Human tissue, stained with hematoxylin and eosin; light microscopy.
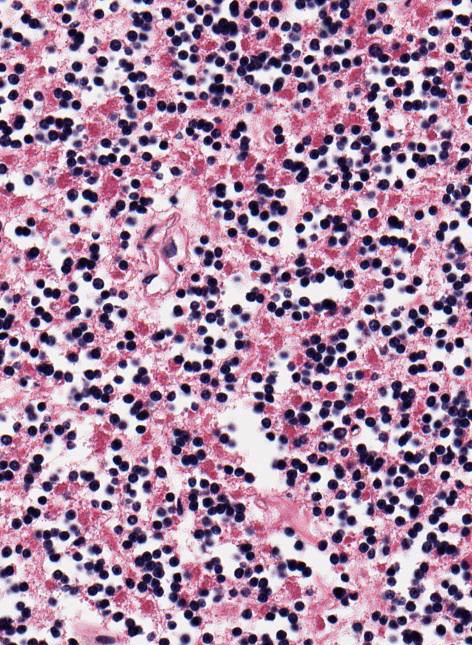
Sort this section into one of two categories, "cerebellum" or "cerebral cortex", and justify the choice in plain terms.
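Cerebellum.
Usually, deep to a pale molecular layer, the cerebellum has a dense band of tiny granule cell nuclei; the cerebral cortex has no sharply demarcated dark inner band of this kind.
Here: nuclei small, round, uniform and darkly stained, with very little cytoplasm around them, matching granule cell nuclei. Between them, irregular pink eosinophilic patches with no nuclei.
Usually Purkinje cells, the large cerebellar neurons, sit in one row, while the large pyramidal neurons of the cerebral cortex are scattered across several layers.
No large cells with abundant cytoplasm stand out. No epithelium or glands.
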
